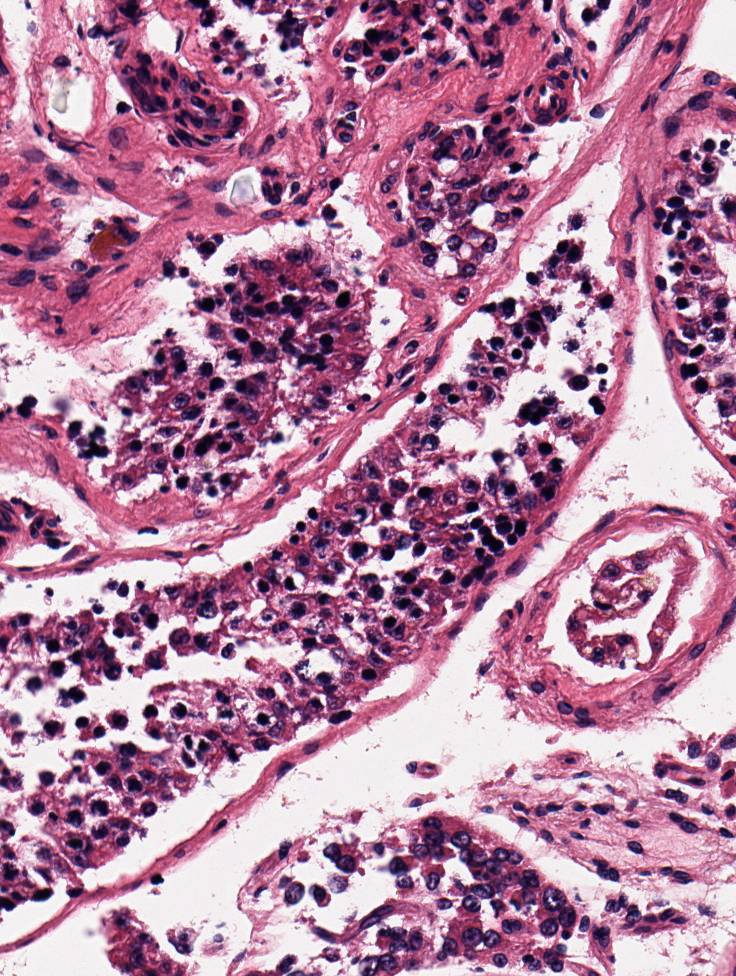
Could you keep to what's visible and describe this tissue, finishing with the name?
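Several tubular profiles, rounded and elongated, cut in different planes. Tubules filled with loosely packed rounded cells, round nuclei. Many small, very dark, condensed nuclei scattered among the larger rounded cells. Cells poorly cohesive; clear gaps between groups. Testis.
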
